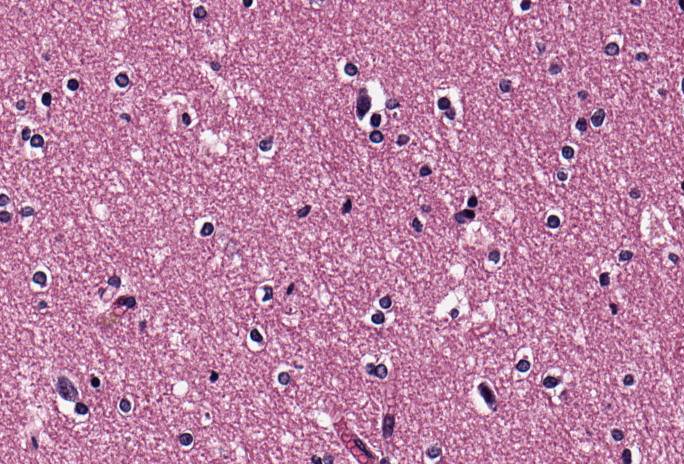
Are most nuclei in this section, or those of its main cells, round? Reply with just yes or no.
Yes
